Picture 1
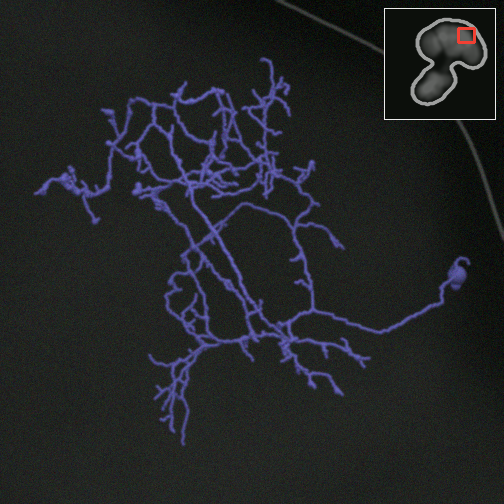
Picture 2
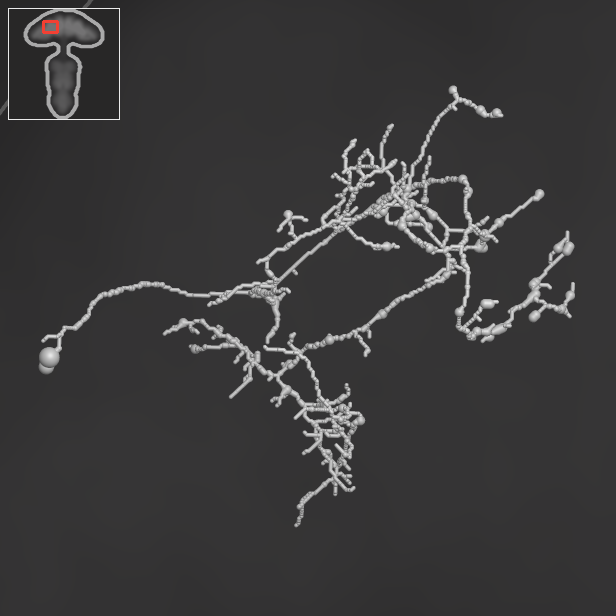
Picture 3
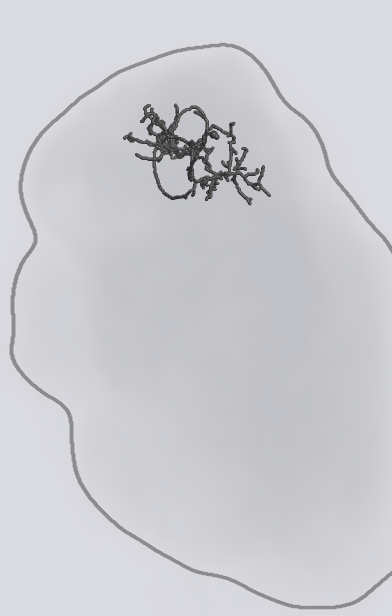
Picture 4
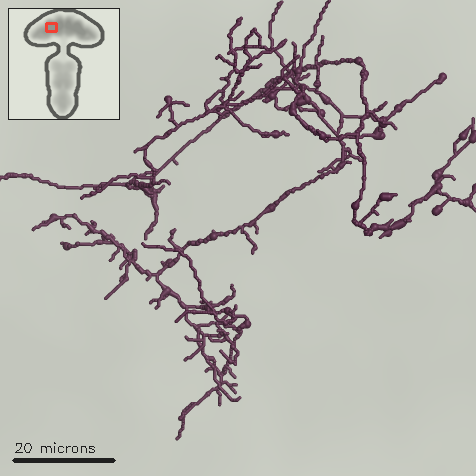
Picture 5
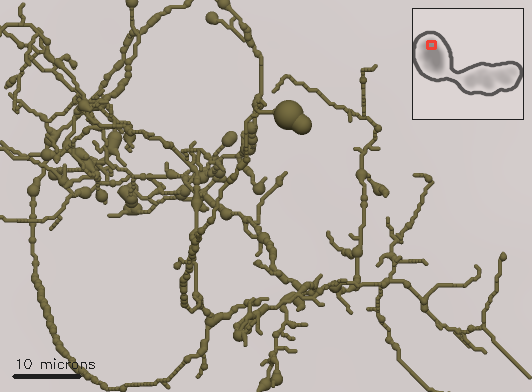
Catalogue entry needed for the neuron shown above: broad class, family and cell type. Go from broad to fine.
central-brain intrinsic neuron; hemilineage SLPal1; LHAD1f3_b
